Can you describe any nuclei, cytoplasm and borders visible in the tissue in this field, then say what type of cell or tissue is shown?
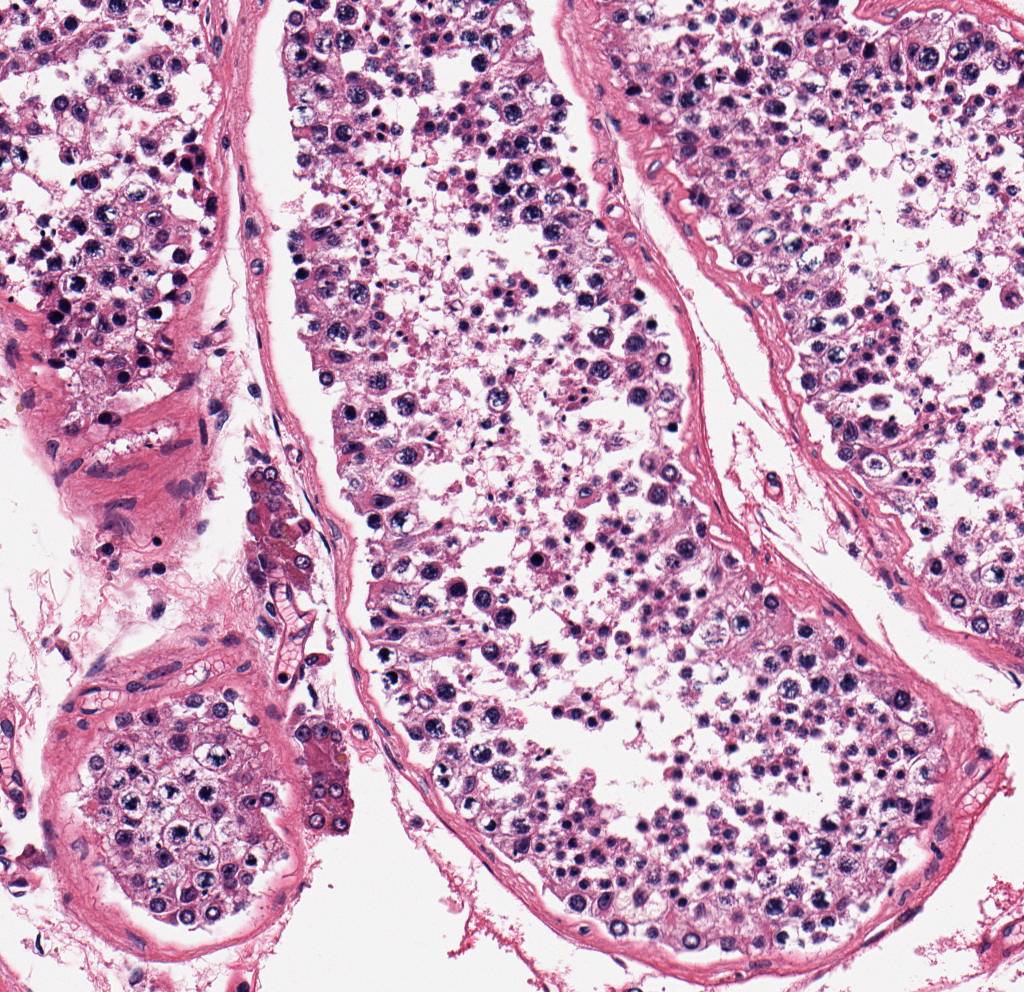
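First, each tubule has a thin pink wall holding flattened spindle-shaped nuclei. Many layers of rounded cells pack them, with dark round nuclei, many large with coarse clumped chromatin. Centrally, scattered detached cells and pale debris, not an open empty lumen. No fat cells anywhere. So: testis.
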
